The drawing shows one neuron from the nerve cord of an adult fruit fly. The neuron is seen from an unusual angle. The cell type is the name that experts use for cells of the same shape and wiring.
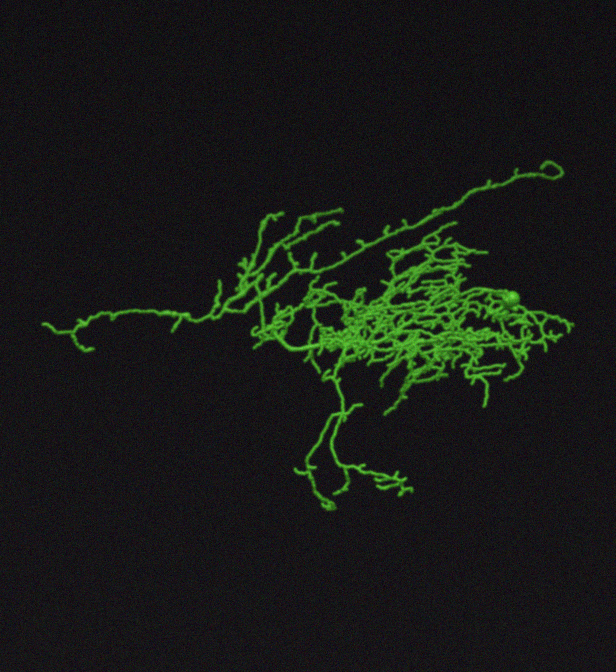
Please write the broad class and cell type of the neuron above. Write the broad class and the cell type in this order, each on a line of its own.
nerve-cord intrinsic neuron
INXXX121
